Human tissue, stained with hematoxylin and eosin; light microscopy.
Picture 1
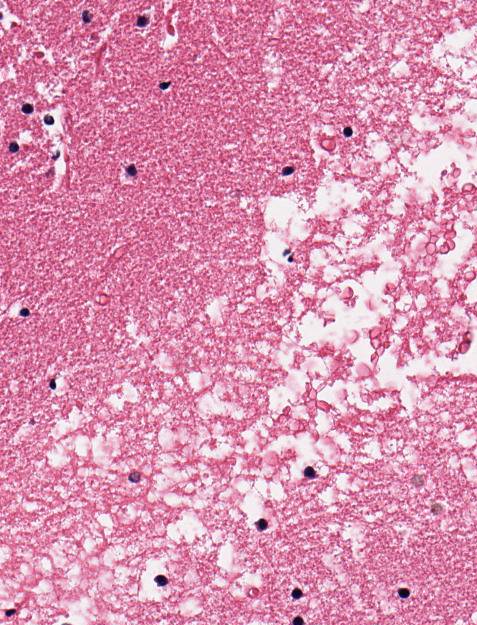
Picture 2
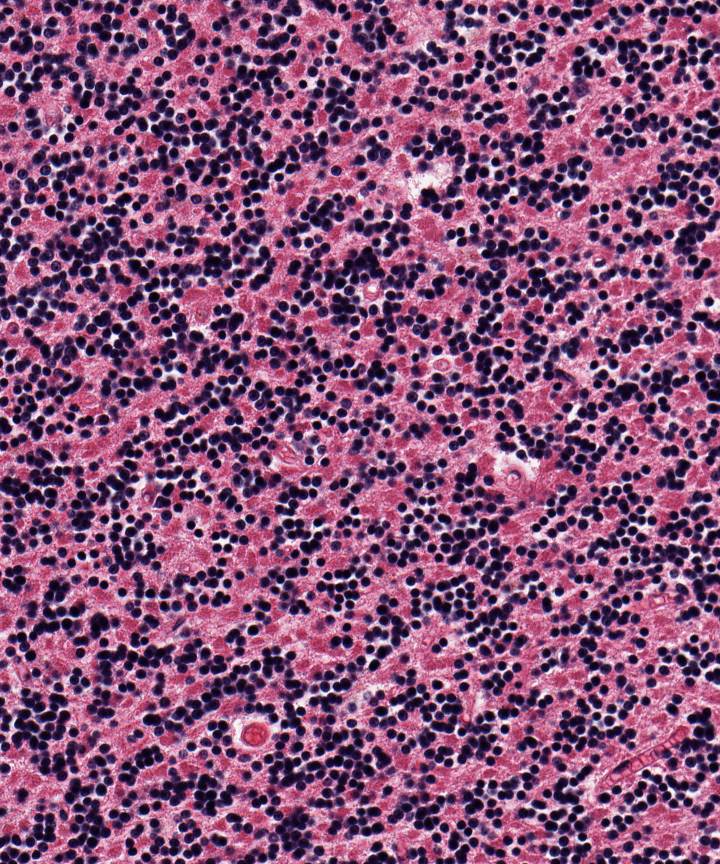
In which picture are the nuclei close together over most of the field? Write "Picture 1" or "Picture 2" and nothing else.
Picture 2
